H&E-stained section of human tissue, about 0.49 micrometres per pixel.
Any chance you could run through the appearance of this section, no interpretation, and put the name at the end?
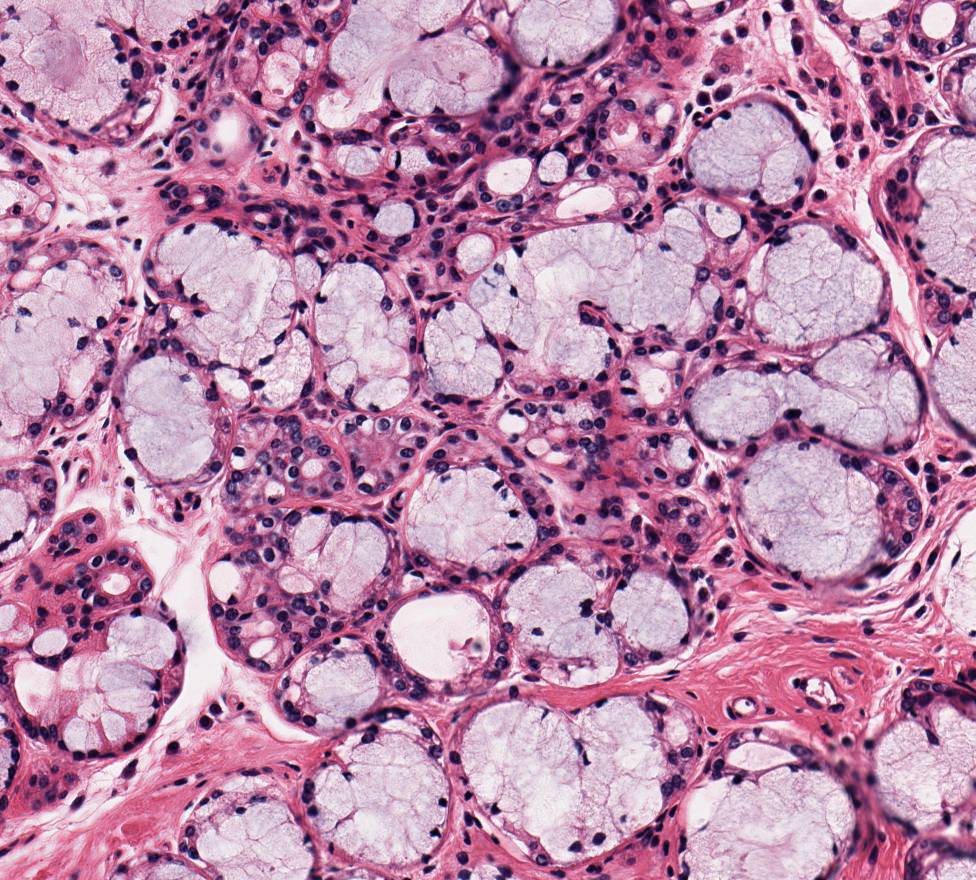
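Rounded glandular acini, grouped into lobules between bands of pink fibrous stroma. Most hold pale lilac-grey, foamy mucous cytoplasm, small dark nuclei flattened at the outer edge. Between them, clearest centrally and lower left, small clusters of pink cells with round dark nuclei. So: minor salivary gland.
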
